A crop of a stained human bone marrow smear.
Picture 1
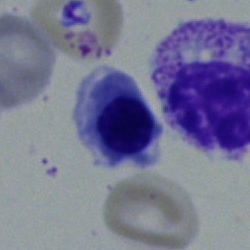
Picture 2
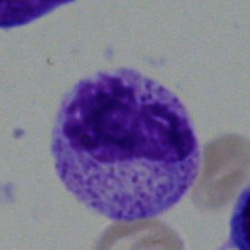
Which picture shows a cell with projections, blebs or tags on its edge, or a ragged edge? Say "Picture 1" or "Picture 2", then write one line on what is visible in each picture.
Picture 1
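Picture 1: Small blunt cytoplasmic tags project from the lower edge of the cell.
Picture 2: The cell has a round, smooth outline.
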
